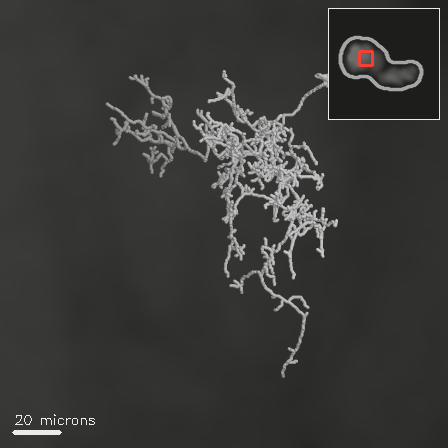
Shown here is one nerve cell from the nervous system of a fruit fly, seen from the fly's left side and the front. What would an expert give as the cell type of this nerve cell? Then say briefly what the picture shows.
It is of cell type PS276. Its broad class is central-brain intrinsic neuron. By the scale bar it is about 140 microns tall in this view. The picture shows dozens of branch ends.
